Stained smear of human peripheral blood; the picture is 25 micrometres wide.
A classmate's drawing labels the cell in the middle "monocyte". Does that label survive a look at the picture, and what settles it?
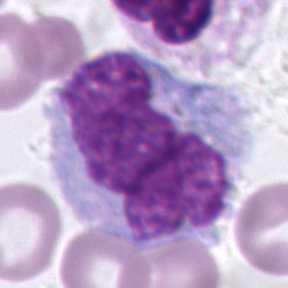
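Start with the nucleus: it is deeply indented into lobes that lie along a line from upper left to lower right, which goes with monocyte.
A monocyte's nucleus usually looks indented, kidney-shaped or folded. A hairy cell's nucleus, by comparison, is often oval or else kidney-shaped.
Cytoplasm colour: it is pale grey-blue, which would fit either name.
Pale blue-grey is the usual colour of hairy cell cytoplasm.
Cytoplasm spread: its broadest area lies to the upper right of the nucleus. Granules: no distinct ones are seen in the cytoplasm. Outline: irregular rather than round. Neighbours: another nucleated cell at the top edge touches the cell at its upper right. Weighing these together, monocyte fits this cell better than hairy cell does.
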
